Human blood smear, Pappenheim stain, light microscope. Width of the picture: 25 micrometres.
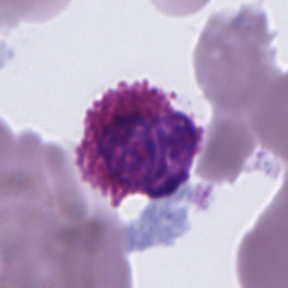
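Eosinophil: notice how the cell is crowded with coarse, round, reddish-purple granules. Some of them lie over part of the nucleus and blur its outline. The darkest nuclear mass sits toward the right side of the cell. Between the granules, almost no granule-free cytoplasm can be seen.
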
